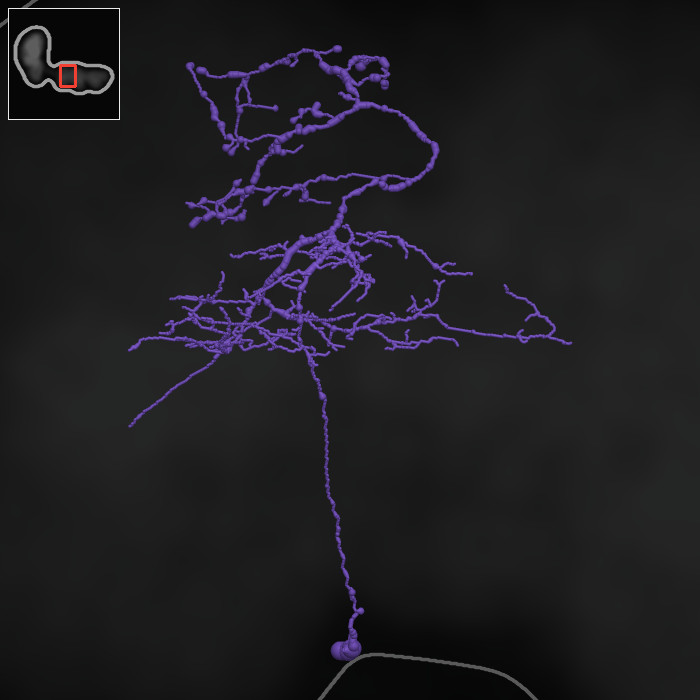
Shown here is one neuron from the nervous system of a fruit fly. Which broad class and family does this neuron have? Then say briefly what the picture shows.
It is a nerve-cord intrinsic neuron. Its family is hemilineage 06A. The picture shows dozens of branch ends. In this view it is taller than it is wide.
